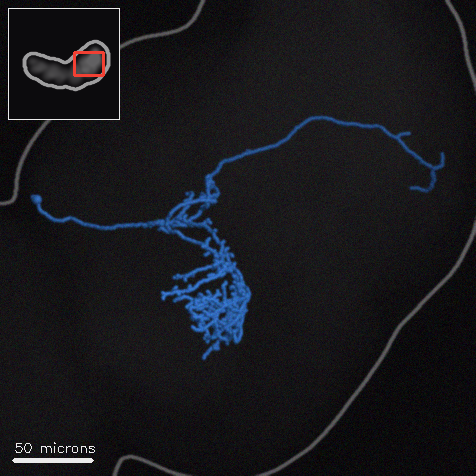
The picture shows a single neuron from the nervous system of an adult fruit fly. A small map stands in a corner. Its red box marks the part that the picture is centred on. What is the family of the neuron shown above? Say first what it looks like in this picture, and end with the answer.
The cell body can be seen on the left of the picture. From left to right in the picture it spans about 250 microns. This is a central-brain intrinsic neuron. The family is hemilineage DL1_ventral.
